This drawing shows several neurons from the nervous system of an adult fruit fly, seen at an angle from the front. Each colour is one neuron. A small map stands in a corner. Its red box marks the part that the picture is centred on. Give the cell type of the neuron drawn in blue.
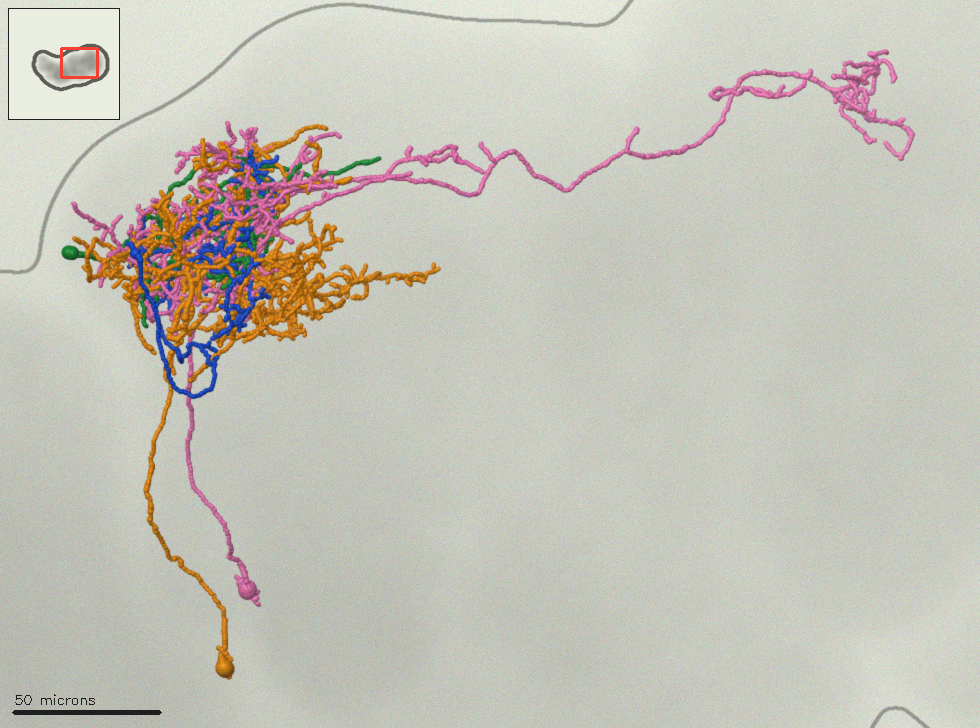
LHAV4i1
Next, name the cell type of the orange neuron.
LHAV2d1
